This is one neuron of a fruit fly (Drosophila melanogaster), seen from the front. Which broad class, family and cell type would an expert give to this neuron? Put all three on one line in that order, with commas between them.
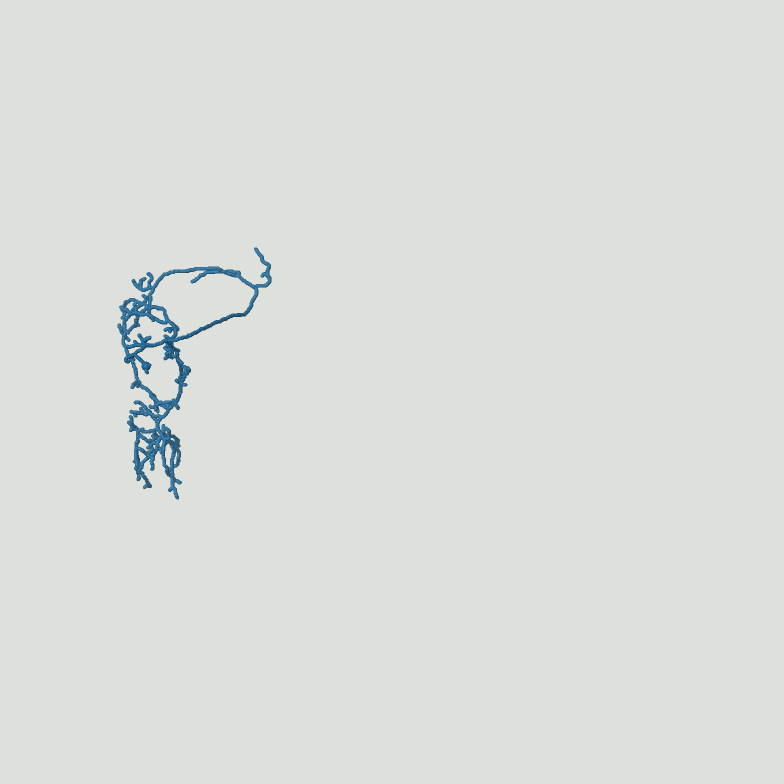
central-brain intrinsic neuron, hemilineage VLPa1_medial, aSP10C_b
